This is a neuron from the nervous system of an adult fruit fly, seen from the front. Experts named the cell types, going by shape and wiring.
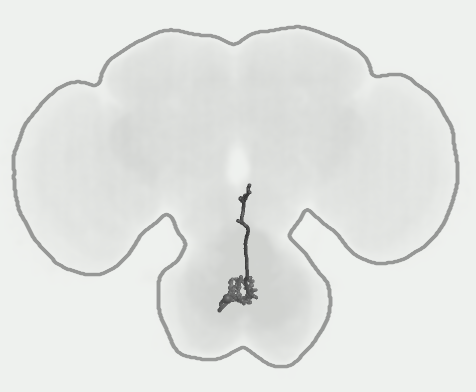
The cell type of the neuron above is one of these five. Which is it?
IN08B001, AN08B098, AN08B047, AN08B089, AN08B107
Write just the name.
AN08B098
